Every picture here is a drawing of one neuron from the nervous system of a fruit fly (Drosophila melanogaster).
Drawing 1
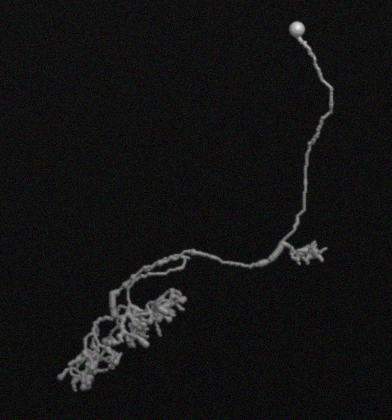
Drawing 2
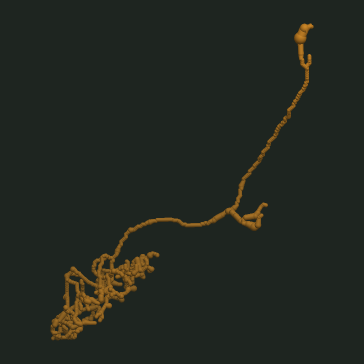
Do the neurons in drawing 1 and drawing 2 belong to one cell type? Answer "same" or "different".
same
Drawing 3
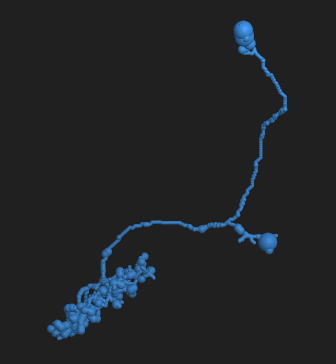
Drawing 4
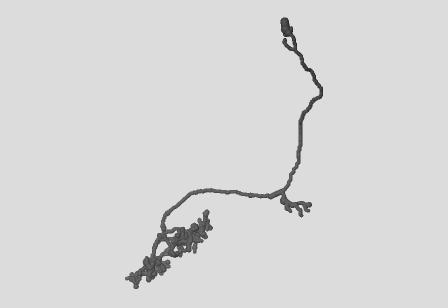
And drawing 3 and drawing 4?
same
